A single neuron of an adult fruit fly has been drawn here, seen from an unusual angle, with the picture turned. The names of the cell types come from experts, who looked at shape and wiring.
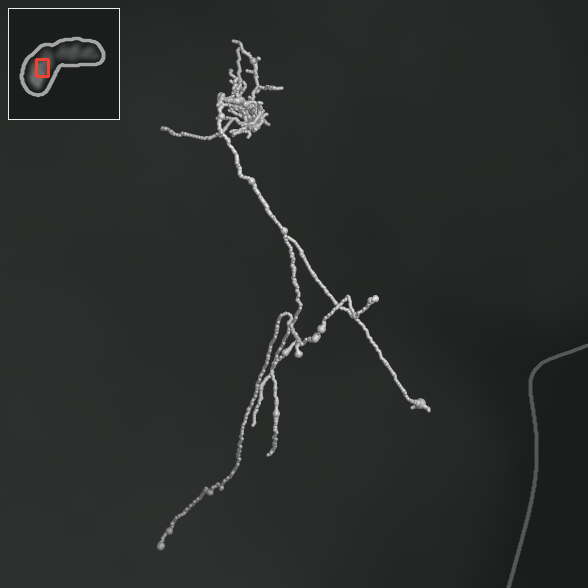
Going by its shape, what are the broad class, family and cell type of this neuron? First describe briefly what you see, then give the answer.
In this view it is taller than it is wide. Its broad class is central-brain intrinsic neuron. The family is hemilineage DM4_ventral. The cell type is PS241.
